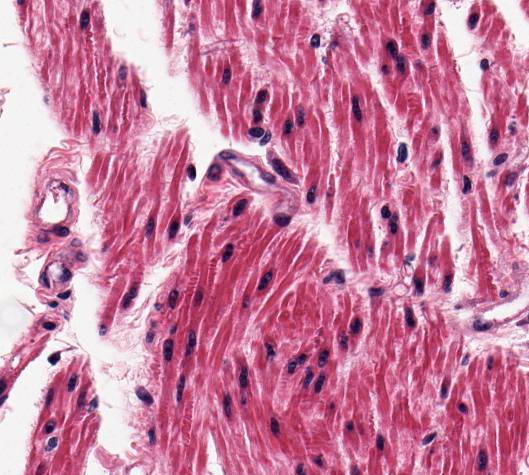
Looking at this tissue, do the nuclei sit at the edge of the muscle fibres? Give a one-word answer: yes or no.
No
